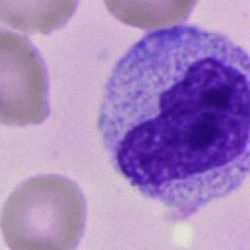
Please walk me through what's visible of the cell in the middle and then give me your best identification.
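Let me start with the nucleus: it's off-centre, shifted toward the lower right, and its chromatin is dark purple and clumped. The cytoplasm is widest on the upper left side of the nucleus, and I can see fine pink-purple granules scattered through it. So I'd call this a metamyelocyte.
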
